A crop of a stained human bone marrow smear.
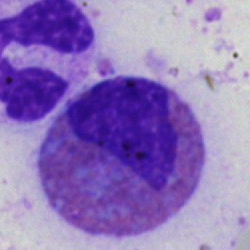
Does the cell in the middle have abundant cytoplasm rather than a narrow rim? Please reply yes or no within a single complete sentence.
Yes, it is abundant cytoplasm that surrounds its nucleus.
